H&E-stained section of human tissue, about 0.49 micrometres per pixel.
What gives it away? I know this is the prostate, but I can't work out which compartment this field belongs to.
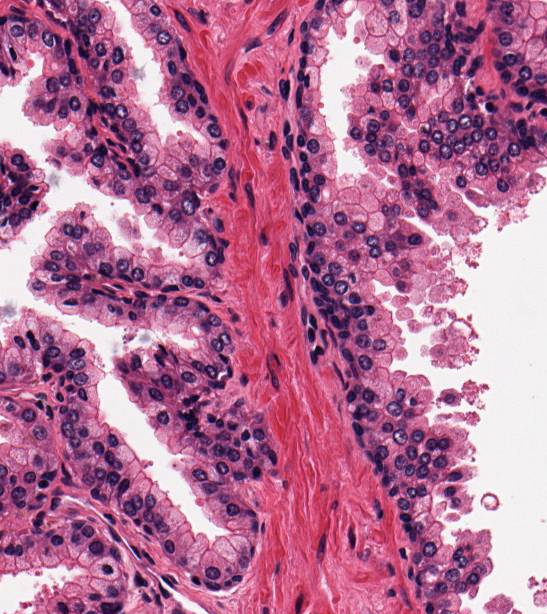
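This section shows prostatic gland. Branching epithelial folds project into open spaces on both sides of a vertical central band of pink fibrous stroma.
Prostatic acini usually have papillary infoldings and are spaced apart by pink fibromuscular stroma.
The epithelial cells have pale, finely vacuolated pink cytoplasm with distinct borders.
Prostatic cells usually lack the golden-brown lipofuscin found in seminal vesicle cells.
On the left, thin stromal cores with elongated nuclei run inside the folds.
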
